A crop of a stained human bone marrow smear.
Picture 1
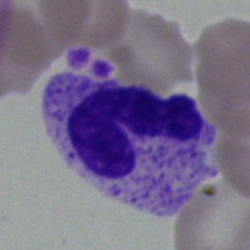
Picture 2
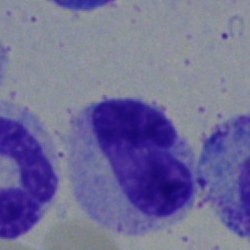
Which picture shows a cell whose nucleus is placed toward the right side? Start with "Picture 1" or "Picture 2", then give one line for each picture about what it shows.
Picture 2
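What picture 1 shows: The cytoplasm is plentiful and pale lilac, widest toward the lower right.
What picture 2 shows: The nucleus lies toward the upper right, leaving a wider band of cytoplasm on the left and below.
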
